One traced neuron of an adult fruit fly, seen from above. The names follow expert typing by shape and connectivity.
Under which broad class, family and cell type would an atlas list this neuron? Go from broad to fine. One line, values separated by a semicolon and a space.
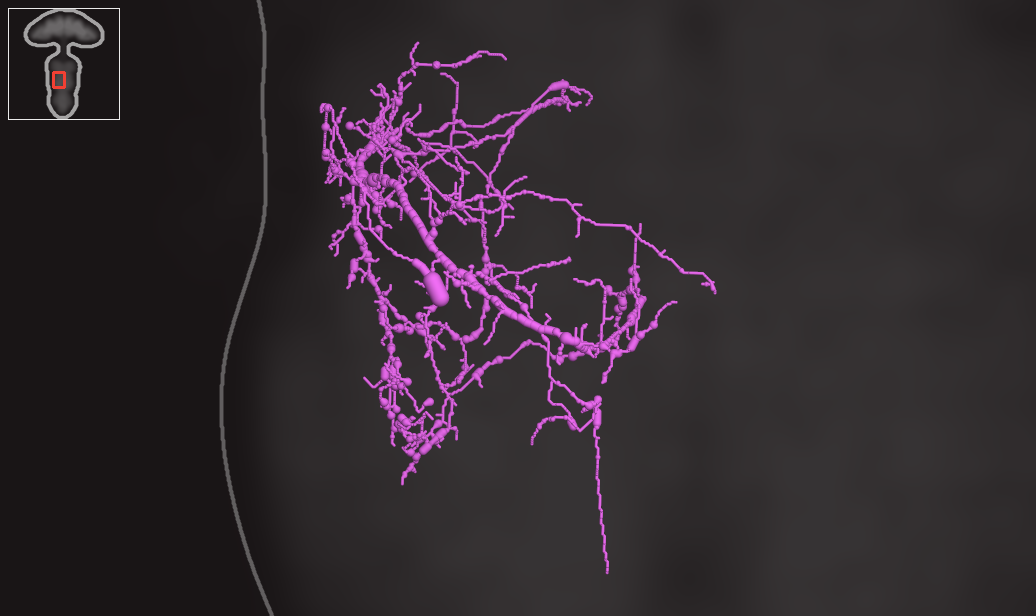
nerve-cord intrinsic neuron; hemilineage 17A; IN17A048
